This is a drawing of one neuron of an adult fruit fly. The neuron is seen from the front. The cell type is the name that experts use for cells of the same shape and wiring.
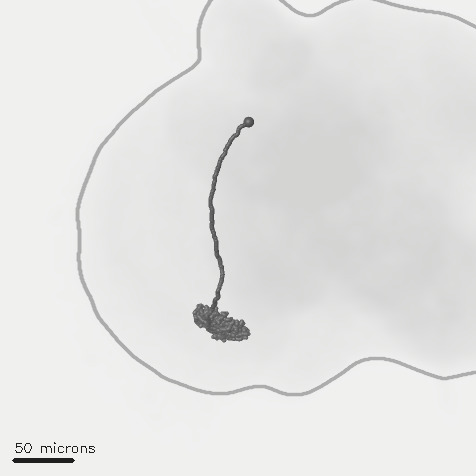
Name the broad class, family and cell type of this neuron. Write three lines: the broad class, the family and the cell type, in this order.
optic-lobe intrinsic neuron
Pm
Pm2a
